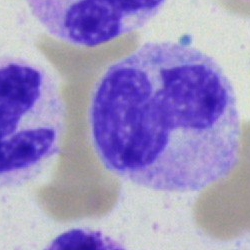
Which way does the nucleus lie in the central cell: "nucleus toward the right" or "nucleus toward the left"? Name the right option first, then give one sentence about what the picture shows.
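Nucleus toward the left. The nucleus lies toward the upper left, leaving a wider rim of cytoplasm at the lower right.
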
